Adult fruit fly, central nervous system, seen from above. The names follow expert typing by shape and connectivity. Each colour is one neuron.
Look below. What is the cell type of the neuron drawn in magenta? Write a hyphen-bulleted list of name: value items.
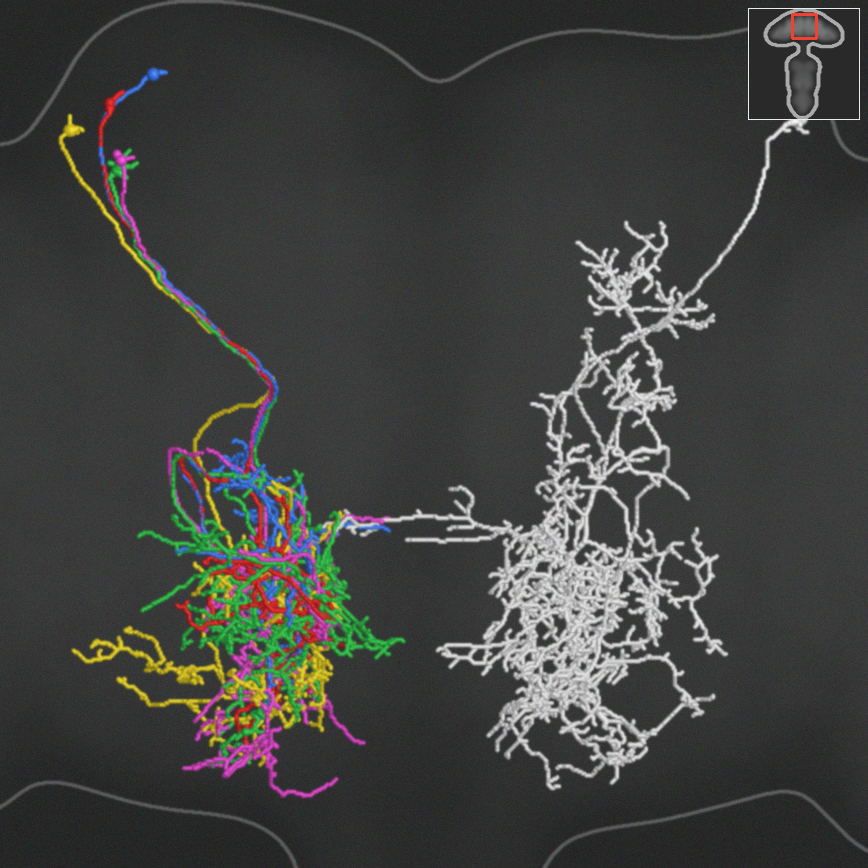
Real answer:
- cell type: PS032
